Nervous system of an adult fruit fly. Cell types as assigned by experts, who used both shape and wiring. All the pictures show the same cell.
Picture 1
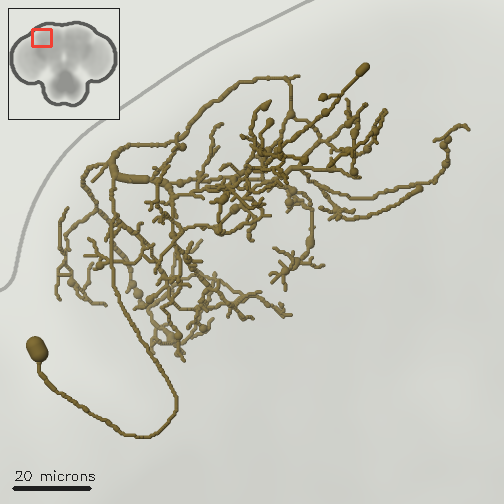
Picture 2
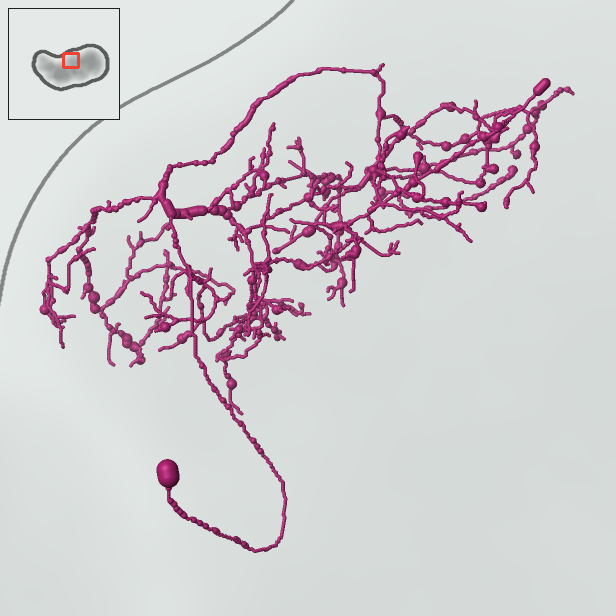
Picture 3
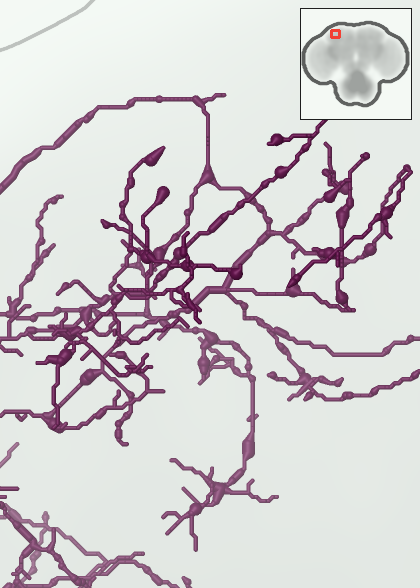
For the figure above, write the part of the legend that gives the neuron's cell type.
LHAV5a8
